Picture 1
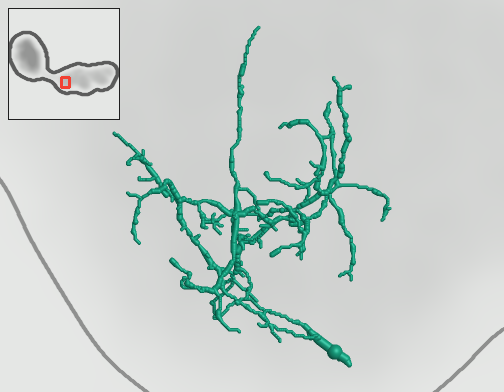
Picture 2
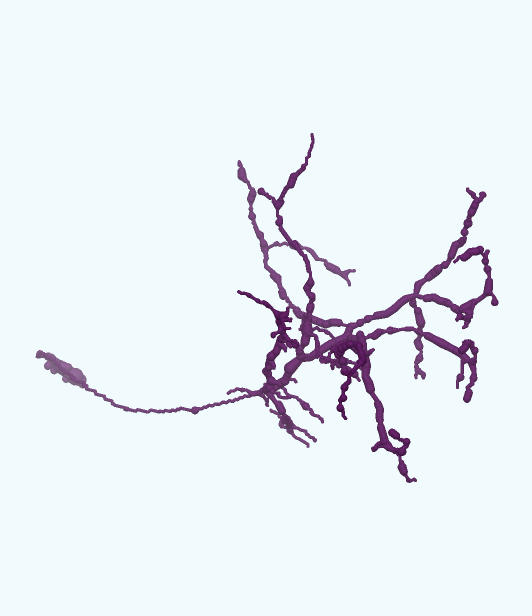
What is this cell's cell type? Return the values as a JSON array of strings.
["IN13B033"]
